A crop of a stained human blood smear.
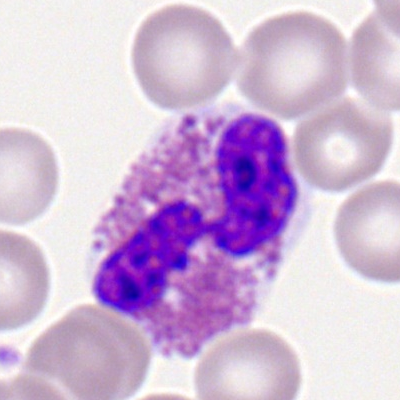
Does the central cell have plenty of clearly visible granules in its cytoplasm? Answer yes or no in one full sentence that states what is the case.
Yes, in the cytoplasm of this cell, many granules are visible.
